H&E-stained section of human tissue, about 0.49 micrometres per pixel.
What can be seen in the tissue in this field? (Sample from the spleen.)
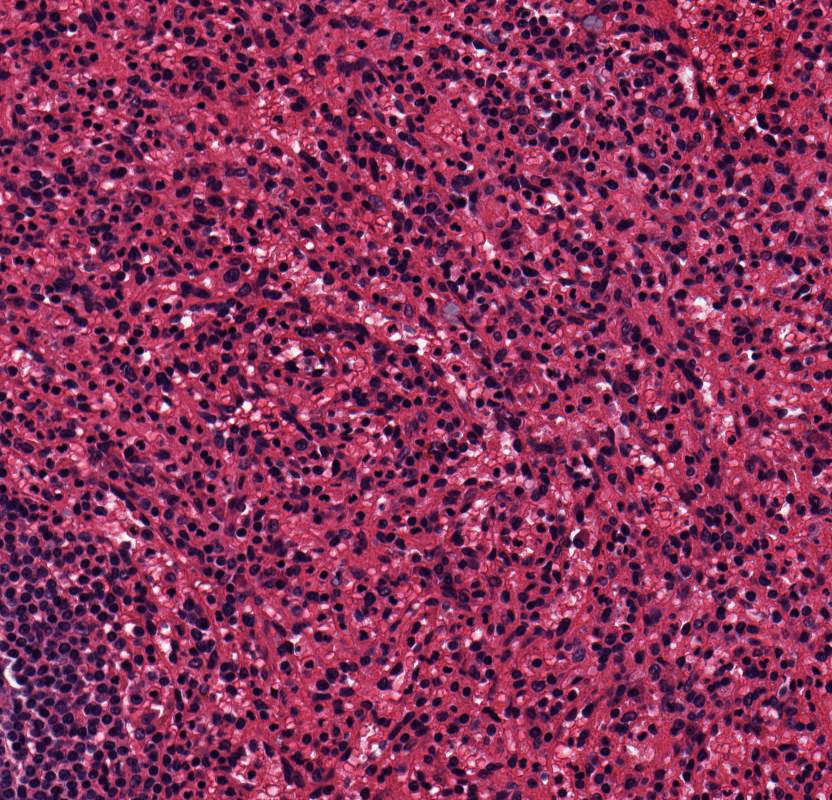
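Checking structure first: the field is densely cellular throughout, the cells packed in solid sheets, with no glands, tubules or lined lumens. Next, nuclei: toward the lower left corner they crowd more tightly and are small, round and dark, with very little cytoplasm between them. Then, between the cells: only thin pink strands, no broad collagen bands crossing the field. Last, fat cells: none anywhere in the field.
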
